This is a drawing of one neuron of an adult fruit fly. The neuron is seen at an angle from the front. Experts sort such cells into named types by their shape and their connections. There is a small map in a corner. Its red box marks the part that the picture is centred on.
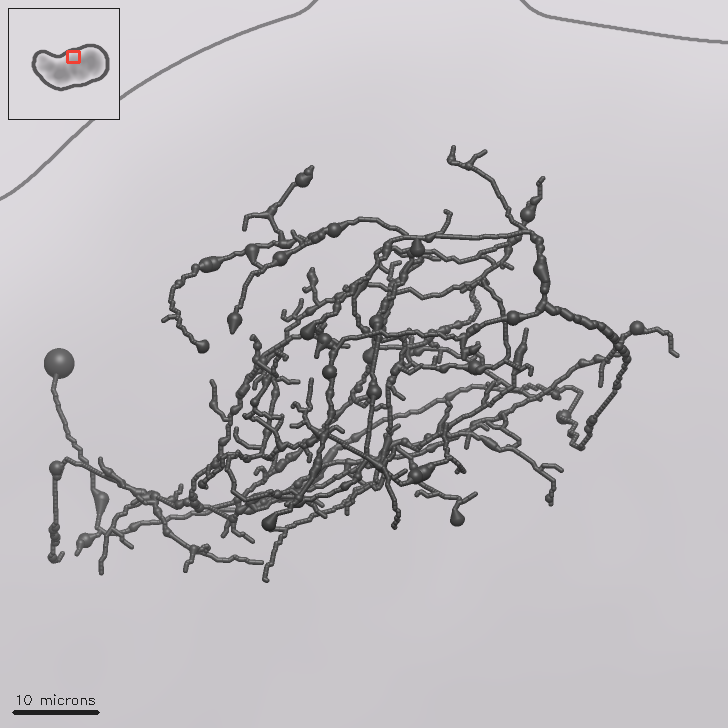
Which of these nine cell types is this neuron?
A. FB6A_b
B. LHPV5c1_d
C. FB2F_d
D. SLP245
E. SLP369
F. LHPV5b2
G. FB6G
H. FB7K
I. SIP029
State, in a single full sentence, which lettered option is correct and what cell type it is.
For cell type, option E, SLP369, applies to the neuron.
